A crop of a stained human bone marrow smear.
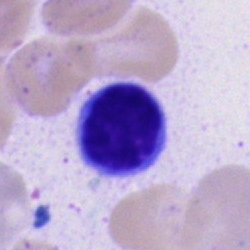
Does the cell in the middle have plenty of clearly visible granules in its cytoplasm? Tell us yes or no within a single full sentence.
No, not a single granule can be seen in its cytoplasm.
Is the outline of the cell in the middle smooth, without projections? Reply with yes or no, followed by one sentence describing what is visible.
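Yes. The cell outline is round and smooth.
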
